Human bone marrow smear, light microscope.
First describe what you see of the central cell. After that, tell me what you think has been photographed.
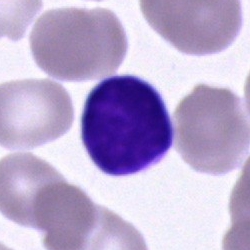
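First, the nucleus: it fills almost the whole cell, and no nucleolus can be seen in it. Next, the cytoplasm: at most a very thin rim shows around the nucleus. Last, vacuoles: none are visible anywhere in the cell. The cell is a lymphocyte.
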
